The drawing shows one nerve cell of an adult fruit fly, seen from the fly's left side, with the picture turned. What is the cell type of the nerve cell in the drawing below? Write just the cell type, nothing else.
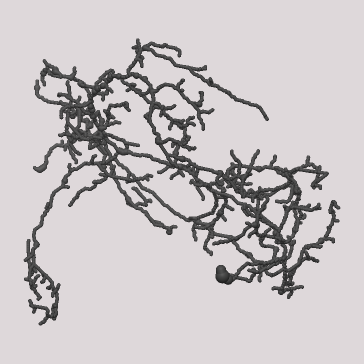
AVLP186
